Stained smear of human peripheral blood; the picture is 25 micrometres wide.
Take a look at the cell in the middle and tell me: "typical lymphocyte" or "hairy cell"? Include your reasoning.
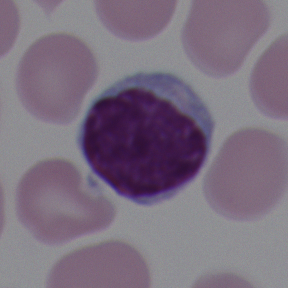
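My answer is typical lymphocyte. What decides it for me is how little cytoplasm there is, since the nucleus fills about 70% of the cell's area.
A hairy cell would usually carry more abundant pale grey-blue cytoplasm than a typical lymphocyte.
The rim of cytoplasm that remains is widest above the nucleus, and a small pale bleb sits at the lower-left edge of the cell. The nucleus is one rounded mass with no lobes, about 11 by 9 micrometres, and its chromatin is dark purple and coarsely clumped. The cell itself is about 12 micrometres across, roughly 1.5 times as wide as a red cell that lies whole in view.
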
